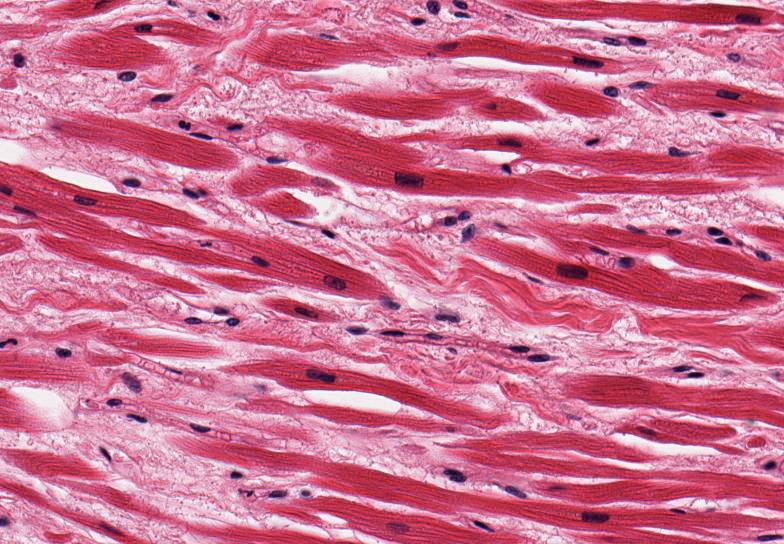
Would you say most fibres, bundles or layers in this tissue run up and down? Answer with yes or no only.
No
